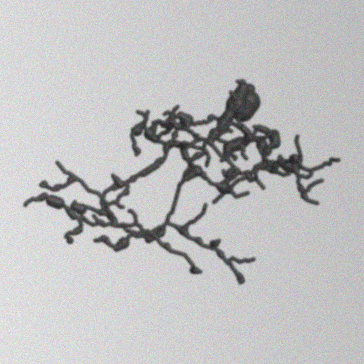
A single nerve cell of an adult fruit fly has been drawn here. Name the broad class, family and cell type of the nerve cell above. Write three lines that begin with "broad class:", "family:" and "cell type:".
broad class: optic-lobe intrinsic neuron
family: Dm
cell type: Dm10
